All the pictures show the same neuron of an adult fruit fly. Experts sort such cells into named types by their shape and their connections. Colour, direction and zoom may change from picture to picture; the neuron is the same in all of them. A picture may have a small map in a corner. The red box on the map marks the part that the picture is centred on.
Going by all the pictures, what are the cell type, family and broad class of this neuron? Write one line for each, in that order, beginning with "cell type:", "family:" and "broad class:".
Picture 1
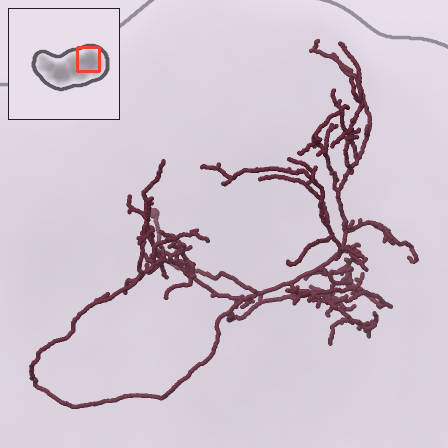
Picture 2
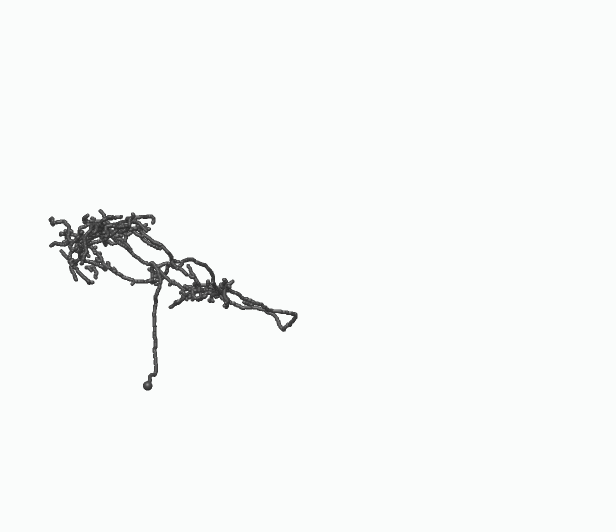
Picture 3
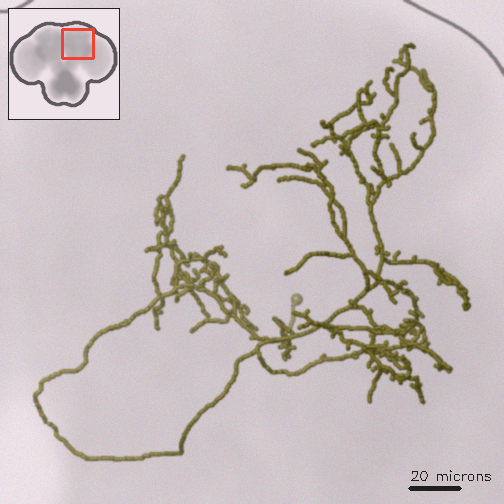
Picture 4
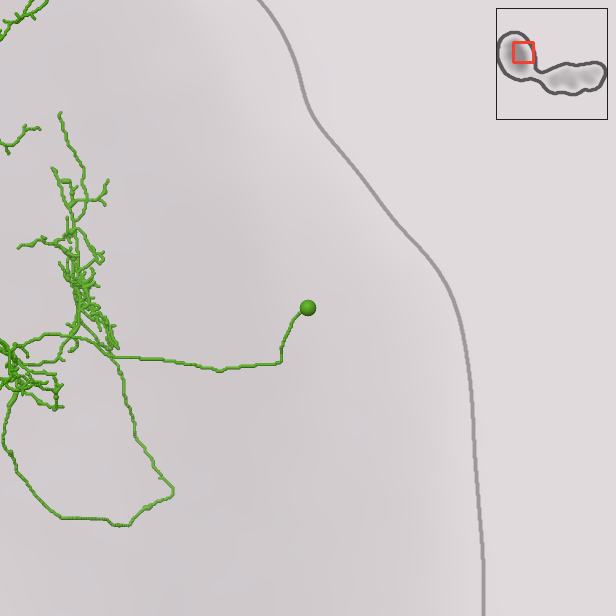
cell type: AVLP492
family: hemilineage VLPl&p1_posterior
broad class: central-brain intrinsic neuron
